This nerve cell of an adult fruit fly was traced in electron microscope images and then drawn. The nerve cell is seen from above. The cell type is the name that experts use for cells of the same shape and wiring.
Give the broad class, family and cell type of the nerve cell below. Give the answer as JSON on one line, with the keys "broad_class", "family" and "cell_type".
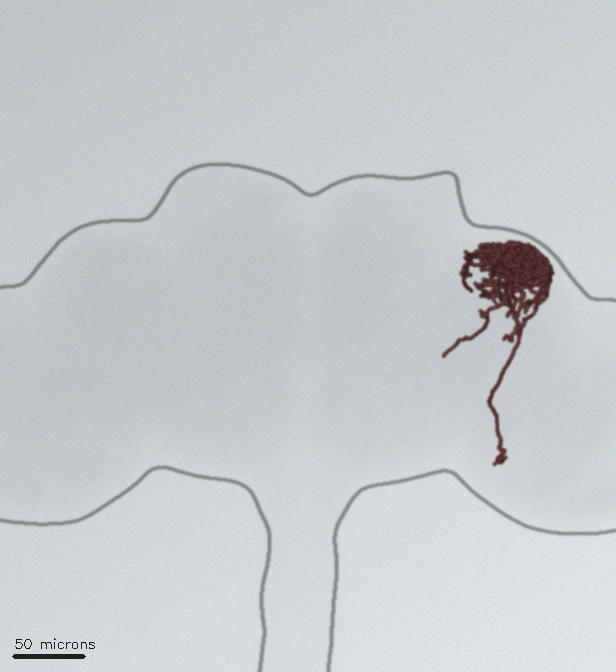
{"broad_class": "central-brain intrinsic neuron", "family": "hemilineage VLPp1", "cell_type": "AVLP546"}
